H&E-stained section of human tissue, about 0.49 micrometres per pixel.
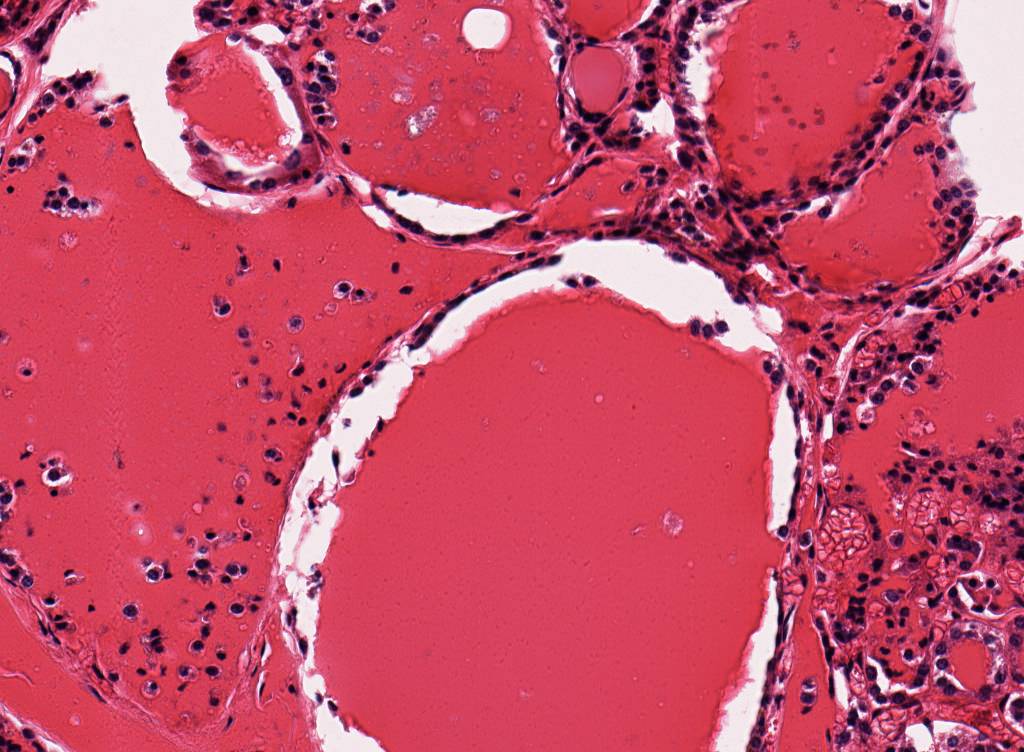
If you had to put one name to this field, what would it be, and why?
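Answer: thyroid follicle. The follicles are lined by a single layer of flattened to low cuboidal cells with small dark nuclei, and scant stroma forms thin pink fibrous septa between them.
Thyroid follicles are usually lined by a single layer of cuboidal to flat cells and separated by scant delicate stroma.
In the central follicle the pink contents have shrunk from the lining, leaving a white crescent-shaped gap.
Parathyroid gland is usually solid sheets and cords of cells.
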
